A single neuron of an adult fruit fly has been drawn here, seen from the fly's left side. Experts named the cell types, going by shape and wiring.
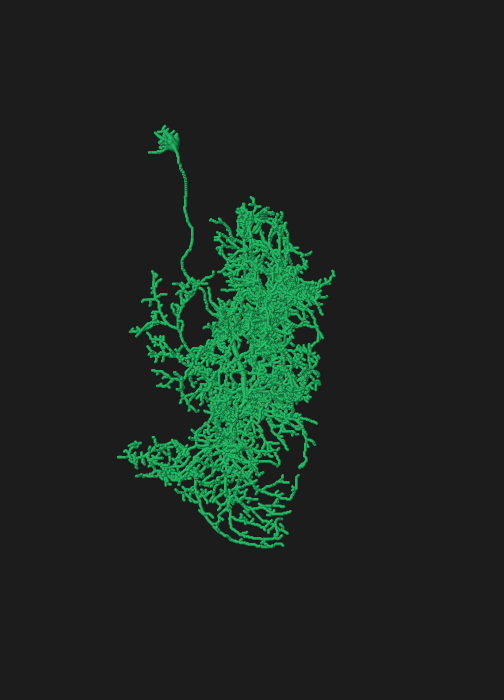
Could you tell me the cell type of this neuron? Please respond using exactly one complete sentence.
The cell type this neuron represents is PVLP010.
